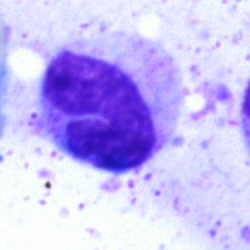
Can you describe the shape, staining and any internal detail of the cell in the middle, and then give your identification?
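Its outline is roughly round, with a smooth edge. A deep cleft cuts into the nucleus from its lower left side. The pale lilac-grey cytoplasm forms its widest rim on the upper right side of the nucleus. This is a band neutrophil.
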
